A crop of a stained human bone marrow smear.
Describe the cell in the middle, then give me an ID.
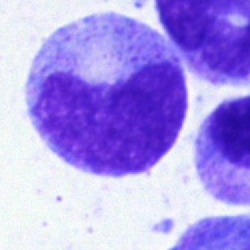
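Nucleus occupies the lower part of the cell; its upper border carries a shallow notch. Cytoplasm pale bluish-lilac, its band wider above the nucleus than below. Pale, nearly clear zone in the cytoplasm just above the notch. Fine purple-pink granules scattered throughout the cytoplasm. Name: metamyelocyte.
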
